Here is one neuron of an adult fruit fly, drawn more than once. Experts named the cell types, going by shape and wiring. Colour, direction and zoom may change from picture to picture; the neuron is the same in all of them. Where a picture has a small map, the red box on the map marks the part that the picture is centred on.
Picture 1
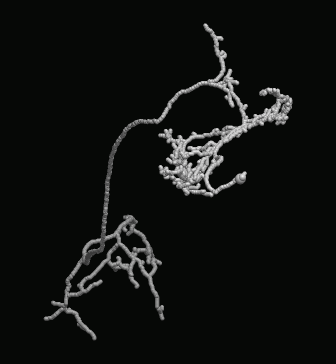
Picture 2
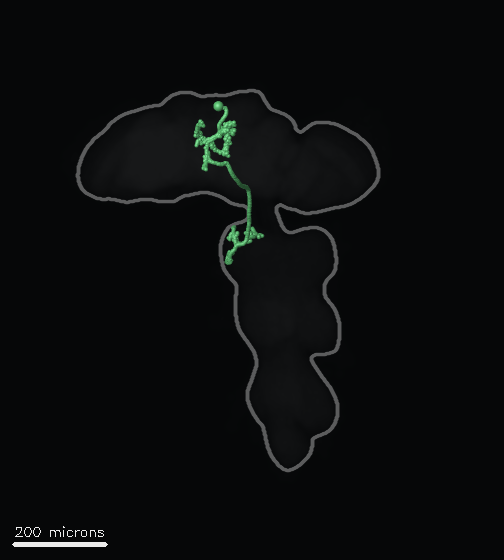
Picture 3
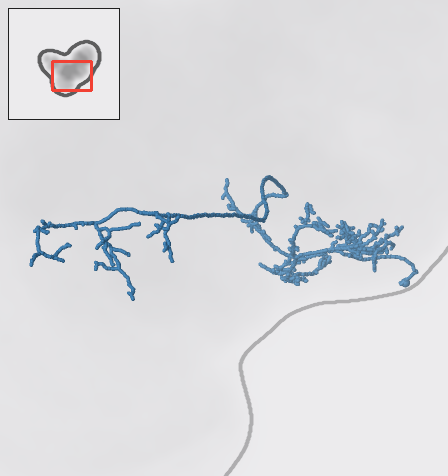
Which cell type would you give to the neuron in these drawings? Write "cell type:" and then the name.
cell type: DNg12_e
